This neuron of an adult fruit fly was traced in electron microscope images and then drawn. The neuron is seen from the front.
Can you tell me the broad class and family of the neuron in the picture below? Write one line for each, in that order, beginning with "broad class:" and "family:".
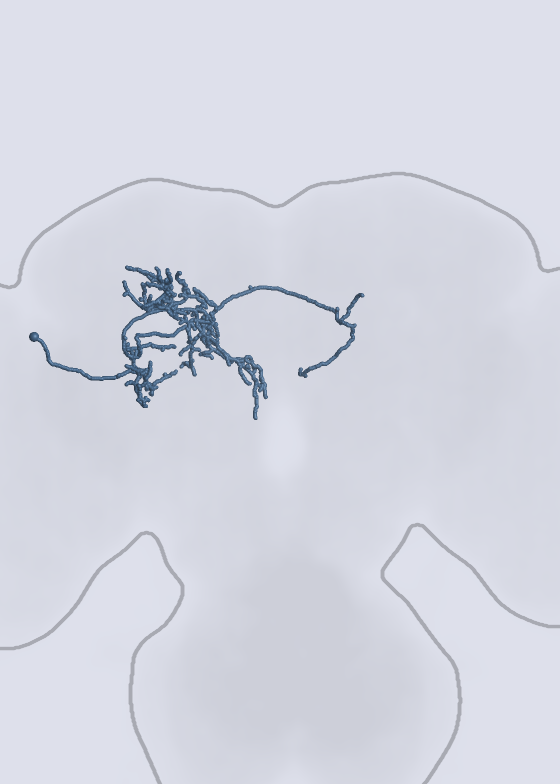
broad class: central-brain intrinsic neuron
family: hemilineage VLPl2_medial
